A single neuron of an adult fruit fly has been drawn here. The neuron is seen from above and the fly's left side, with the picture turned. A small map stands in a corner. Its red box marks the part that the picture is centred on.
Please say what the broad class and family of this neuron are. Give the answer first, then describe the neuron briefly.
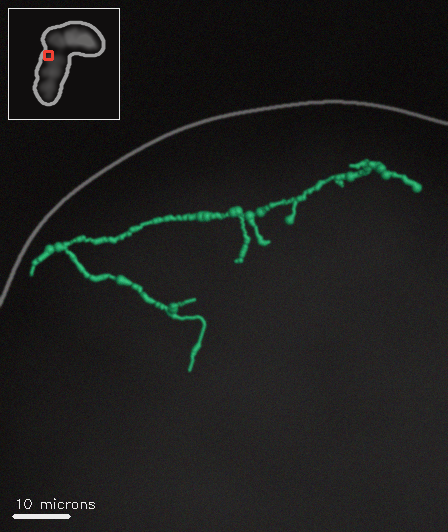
This is a sensory neuron entering the nerve cord. Its family is called class mechanosensory proprioceptive. No cell body is drawn. By the scale bar it is about 70 microns wide in this view. It has a dozen or fewer branch ends.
